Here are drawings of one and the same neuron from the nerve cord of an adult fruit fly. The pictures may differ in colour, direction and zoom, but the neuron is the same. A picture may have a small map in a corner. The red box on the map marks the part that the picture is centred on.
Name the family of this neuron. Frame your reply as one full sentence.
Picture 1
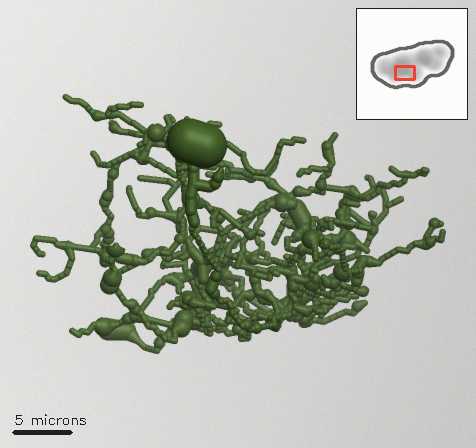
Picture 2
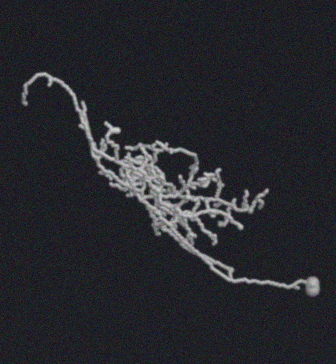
The neuron here is of family hemilineage 01B.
